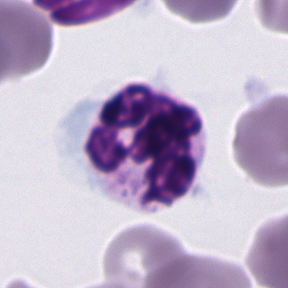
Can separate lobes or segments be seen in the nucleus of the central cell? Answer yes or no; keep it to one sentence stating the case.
Yes, the nucleus of this cell is divided into two or more lobes.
